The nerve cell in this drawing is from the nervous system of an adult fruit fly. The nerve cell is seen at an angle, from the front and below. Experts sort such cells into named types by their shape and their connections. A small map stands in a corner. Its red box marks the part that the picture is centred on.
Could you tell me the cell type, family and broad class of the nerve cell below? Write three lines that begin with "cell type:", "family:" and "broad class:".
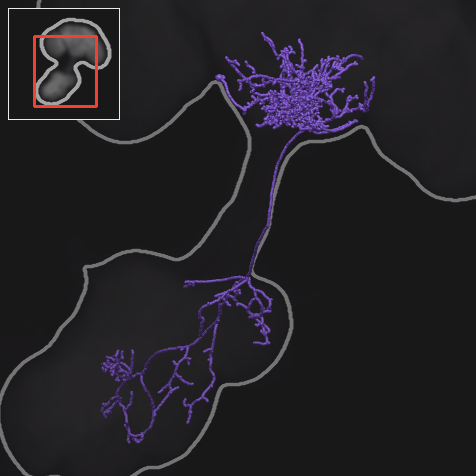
cell type: DNge038
family: DNge
broad class: descending neuron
